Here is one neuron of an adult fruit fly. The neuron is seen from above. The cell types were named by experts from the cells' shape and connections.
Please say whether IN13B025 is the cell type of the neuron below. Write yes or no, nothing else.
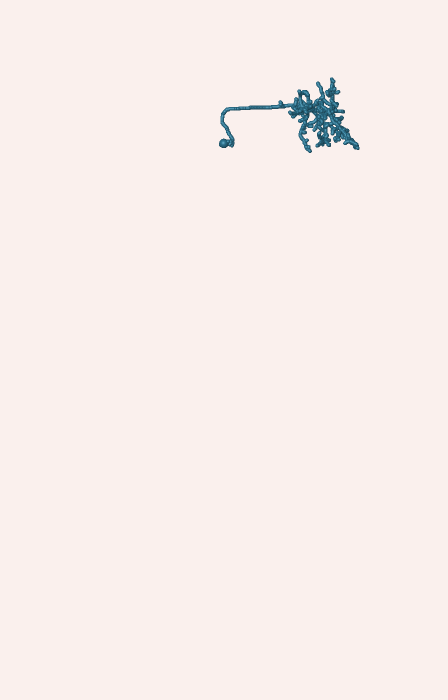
no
